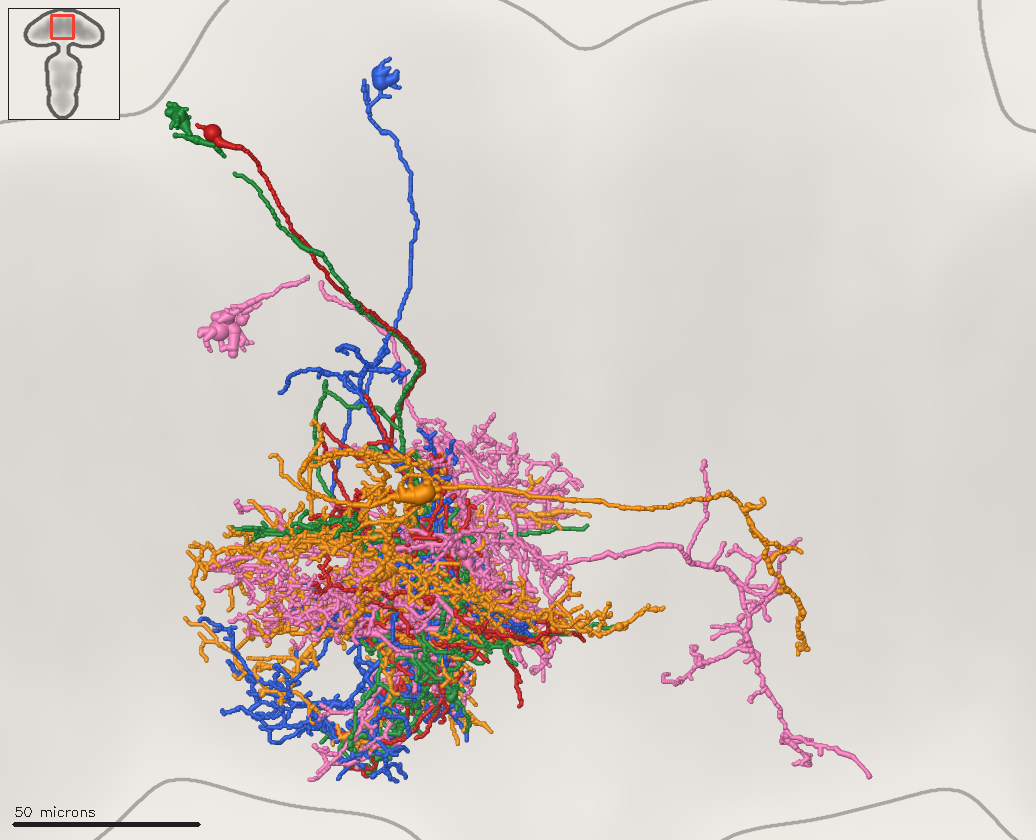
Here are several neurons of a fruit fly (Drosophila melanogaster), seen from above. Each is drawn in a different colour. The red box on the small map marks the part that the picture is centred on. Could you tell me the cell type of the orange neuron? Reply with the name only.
PS112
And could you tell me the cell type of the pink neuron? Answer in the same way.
PS306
